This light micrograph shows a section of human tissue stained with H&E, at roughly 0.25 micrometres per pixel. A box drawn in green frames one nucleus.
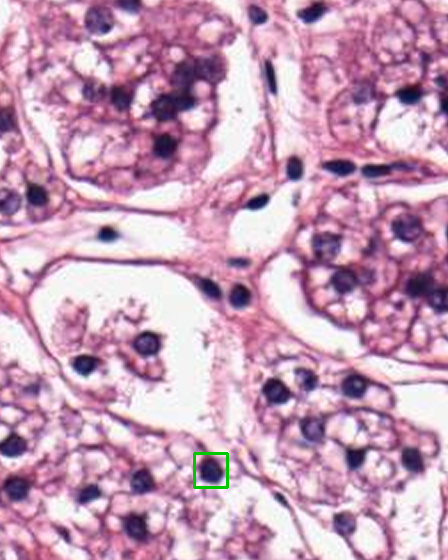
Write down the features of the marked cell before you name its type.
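The nucleus is round with a smooth outline and stains dark and fairly evenly. The nucleus is about the same size as the nuclei of the neighbouring cells in the same group. The cytoplasm around the nucleus is pale and bubbly, with clear spaces crossed by thin pink strands, and the cell's outline is hard to make out. The cell sits at the edge of a cluster of similar pale, bubbly cells, just beneath a thin pink band that separates the cluster from a pale open space above. Type of cell: adrenal cortical cell.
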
